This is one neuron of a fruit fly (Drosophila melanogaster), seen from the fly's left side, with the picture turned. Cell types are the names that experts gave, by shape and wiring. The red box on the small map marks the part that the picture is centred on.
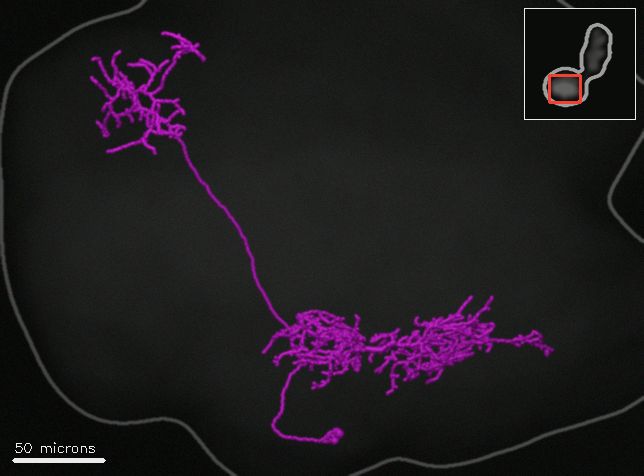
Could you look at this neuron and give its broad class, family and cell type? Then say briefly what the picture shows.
Its broad class is central-brain intrinsic neuron. Its family is hemilineage ALad1. The cell type is VP5+Z_adPN. The cell body is at the bottom of the picture. From left to right in the picture it spans about 250 microns. The picture shows dozens of branch ends.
